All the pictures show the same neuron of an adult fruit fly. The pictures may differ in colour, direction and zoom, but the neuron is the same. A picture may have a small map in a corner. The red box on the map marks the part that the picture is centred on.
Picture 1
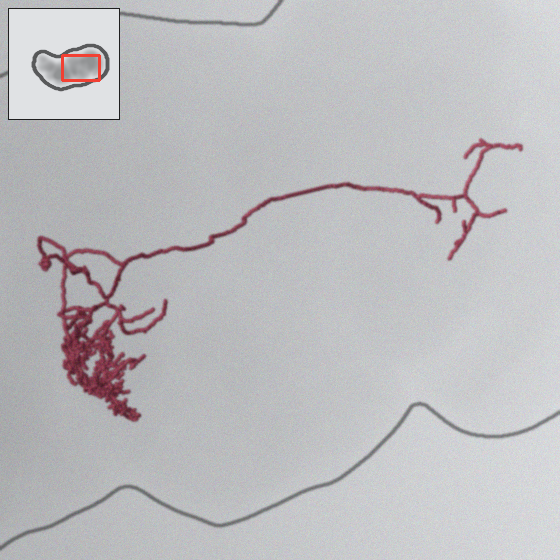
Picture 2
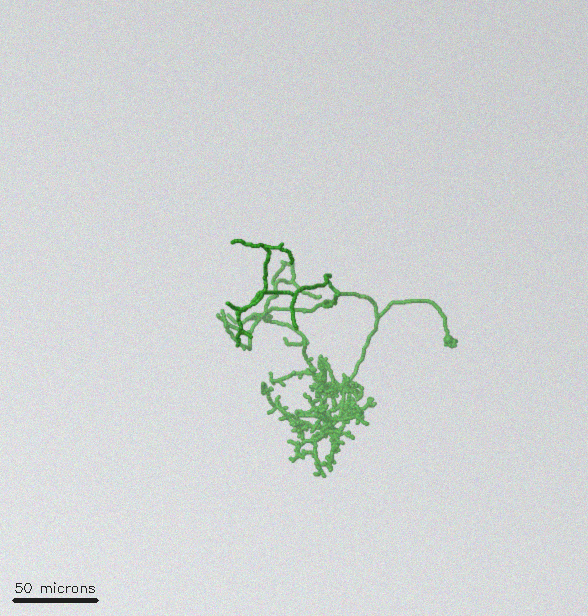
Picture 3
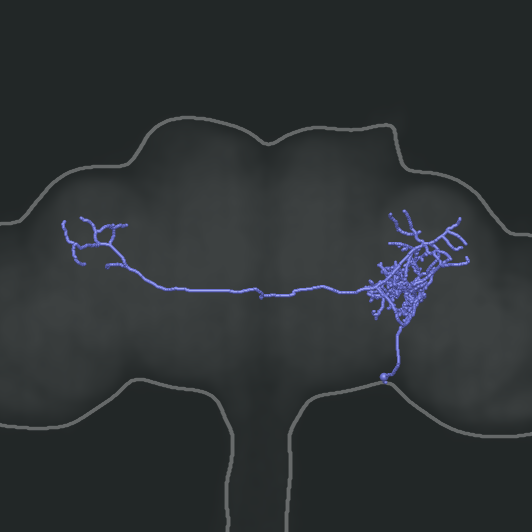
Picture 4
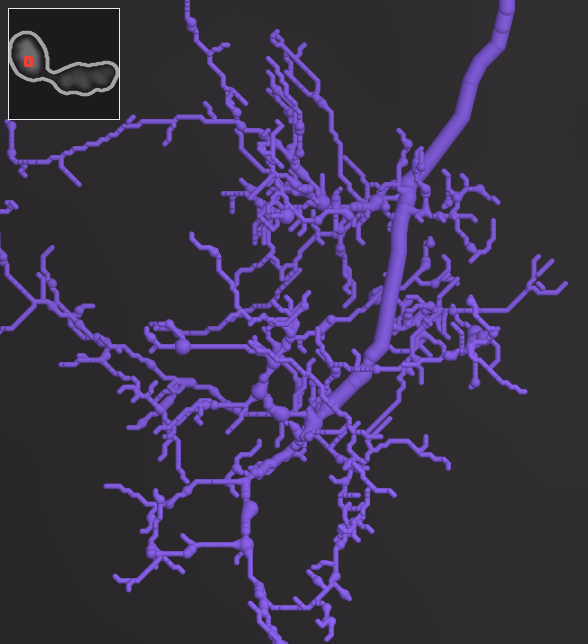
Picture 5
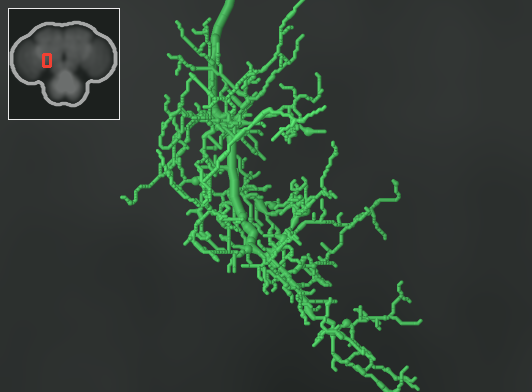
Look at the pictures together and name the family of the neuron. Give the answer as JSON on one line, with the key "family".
{"family": "hemilineage VLPl&p2_posterior"}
